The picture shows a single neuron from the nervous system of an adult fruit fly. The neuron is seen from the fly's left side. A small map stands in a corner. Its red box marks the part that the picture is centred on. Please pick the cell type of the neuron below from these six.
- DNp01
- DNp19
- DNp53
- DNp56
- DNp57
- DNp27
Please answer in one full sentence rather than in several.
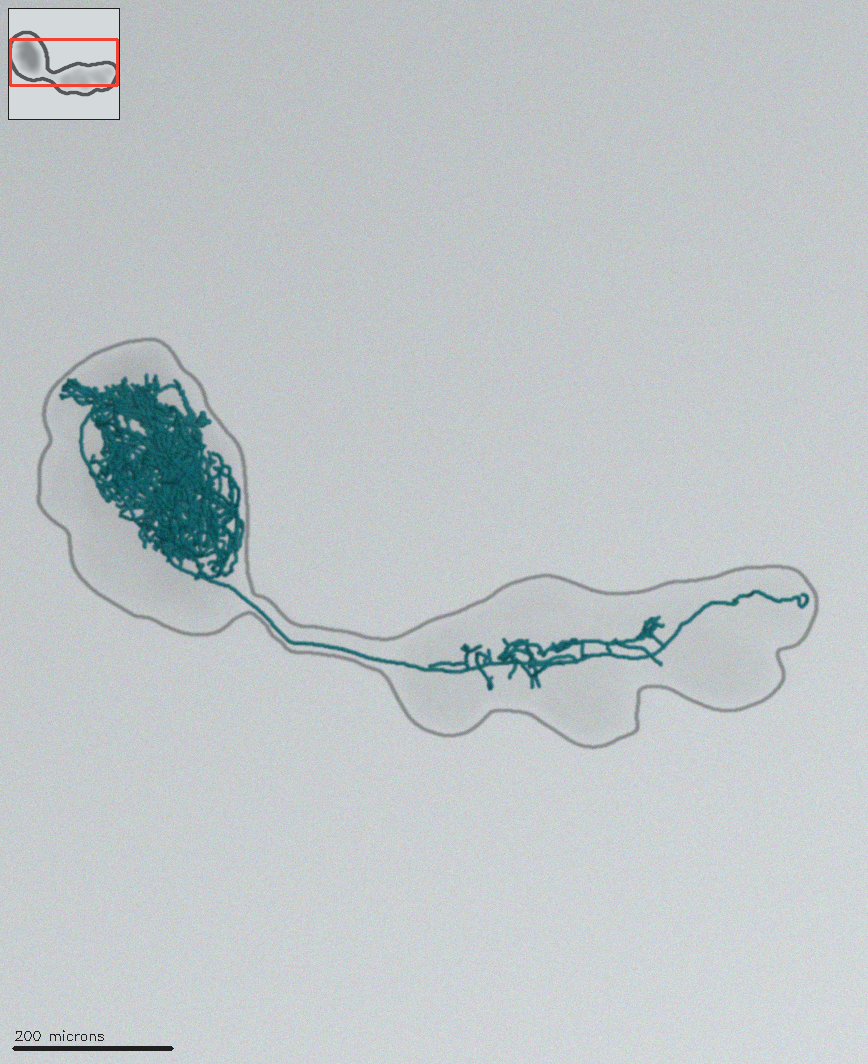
To this neuron applies the cell type name DNp27.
